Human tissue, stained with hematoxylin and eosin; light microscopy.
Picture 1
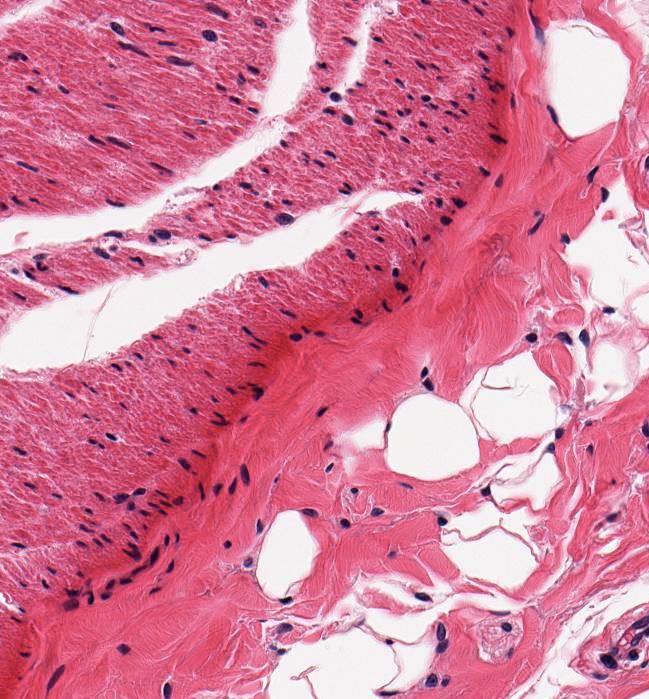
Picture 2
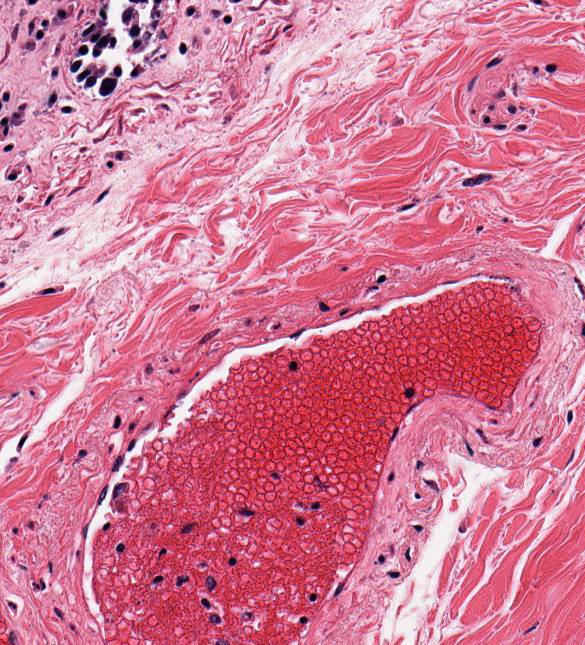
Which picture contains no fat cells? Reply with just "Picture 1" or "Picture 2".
Picture 2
